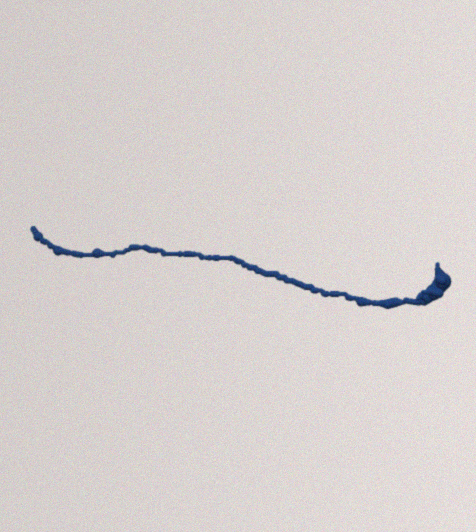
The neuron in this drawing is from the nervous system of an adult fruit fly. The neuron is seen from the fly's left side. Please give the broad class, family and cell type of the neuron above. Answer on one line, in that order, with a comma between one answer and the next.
optic-lobe intrinsic neuron, L, L2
